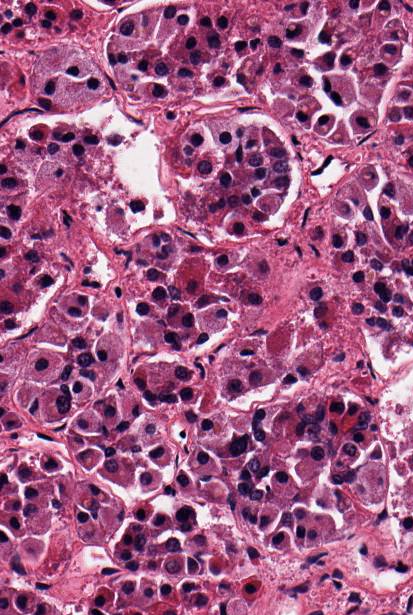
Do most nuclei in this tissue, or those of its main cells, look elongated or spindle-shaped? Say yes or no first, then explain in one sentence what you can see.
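No. The nuclei are round, dark and mostly placed centrally in the cells.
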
